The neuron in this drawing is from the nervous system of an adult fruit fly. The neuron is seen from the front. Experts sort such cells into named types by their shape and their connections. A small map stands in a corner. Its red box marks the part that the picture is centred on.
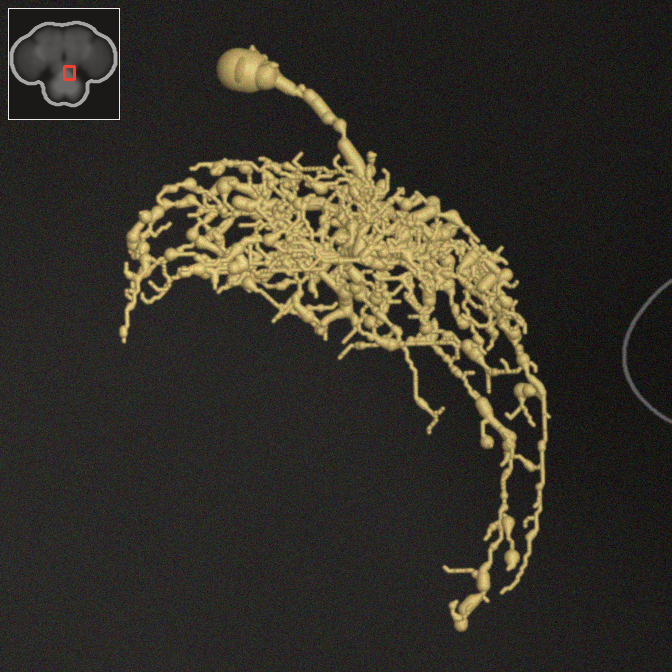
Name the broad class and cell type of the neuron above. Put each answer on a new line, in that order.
nerve-cord intrinsic neuron
INXXX271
